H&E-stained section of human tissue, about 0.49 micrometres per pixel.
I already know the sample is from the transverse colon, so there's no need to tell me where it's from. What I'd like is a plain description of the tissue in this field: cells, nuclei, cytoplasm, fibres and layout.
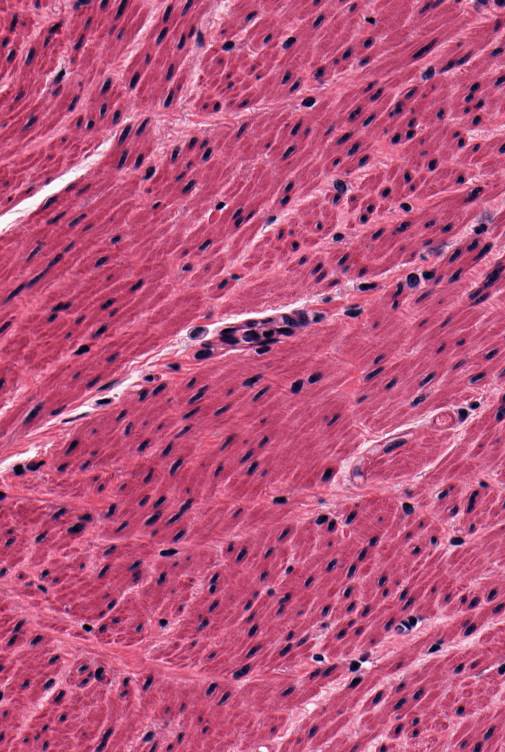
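Field entirely filled by closely packed, pink-staining muscle fibres; no epithelium present. Fibres run diagonally, lower left to upper right. Nuclei oval, dark purple, within the fibres, elongated in the fibre direction. Near centre: small slit-like vessel containing a short row of dark nuclei.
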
